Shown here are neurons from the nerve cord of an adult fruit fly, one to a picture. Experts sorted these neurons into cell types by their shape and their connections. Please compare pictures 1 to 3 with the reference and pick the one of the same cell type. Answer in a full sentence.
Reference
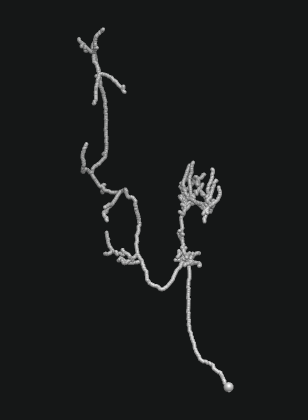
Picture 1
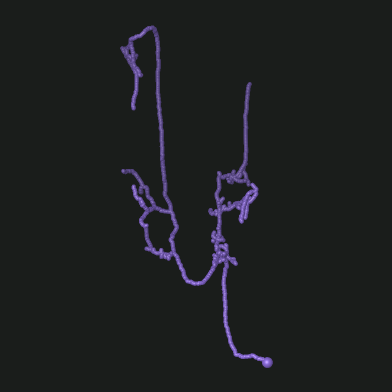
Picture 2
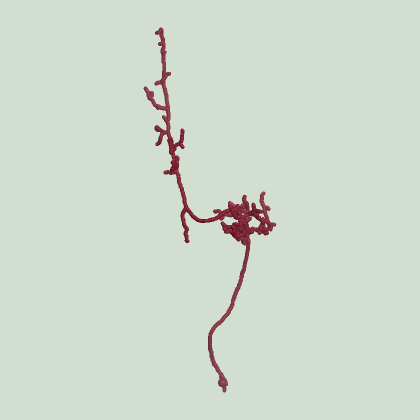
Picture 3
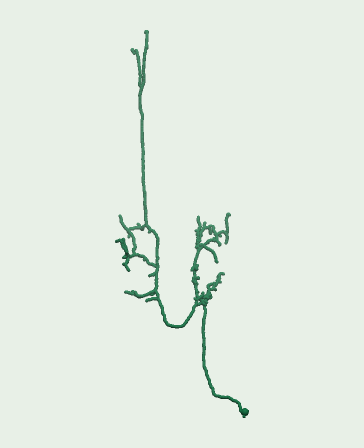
Picture 1 is of the same cell type.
